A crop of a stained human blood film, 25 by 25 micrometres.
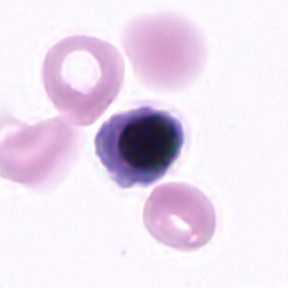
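Normoblast, checked point by point. Chromatin comes first: it is very dense and stains an almost black deep purple. Next, the cytoplasm is blue-violet, forming a rim that is broadest on the left side of the nucleus. Finally, the cytoplasm shows neither distinct granules nor vacuoles.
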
